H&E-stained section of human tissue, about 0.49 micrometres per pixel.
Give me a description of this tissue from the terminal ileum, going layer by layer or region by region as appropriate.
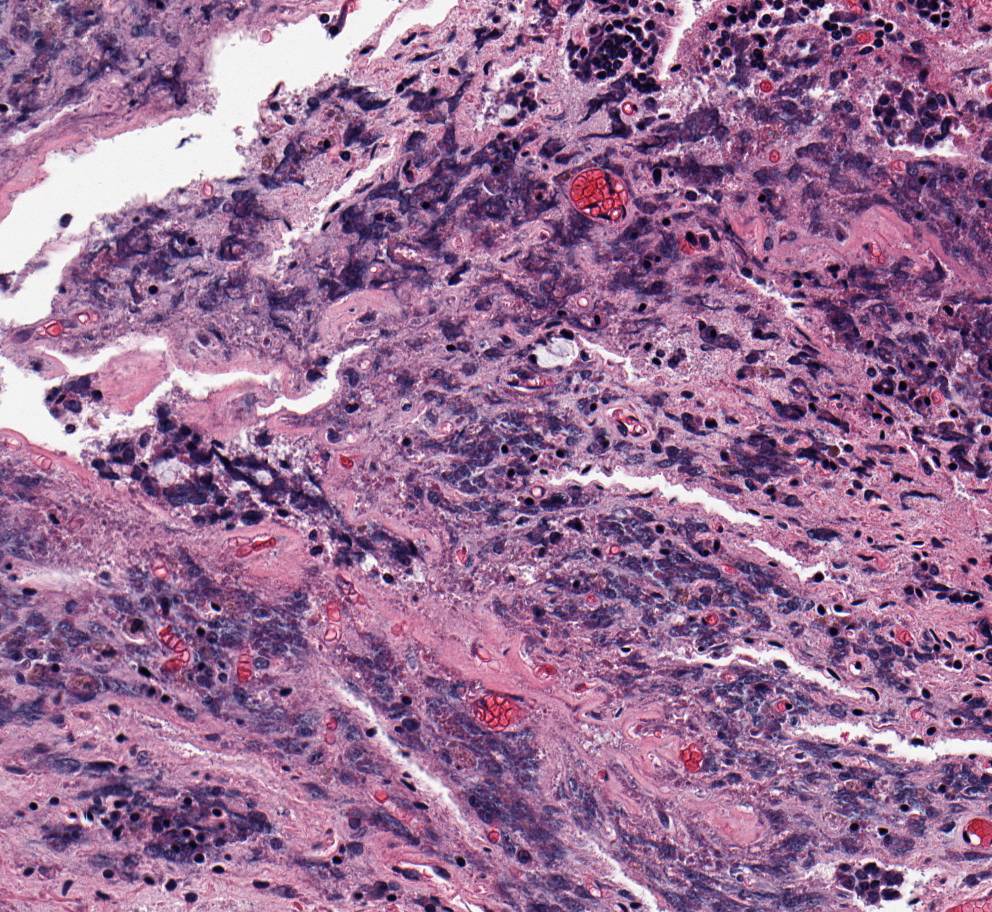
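Streaks and clusters of dark purple cells lie in pink stroma, with no organised architecture anywhere in the field. In the dark purple areas, many nuclei are smudged and smeared into elongated streaks instead of showing crisp outlines. Small vessels packed with red blood cells are scattered throughout, one of them in the upper centre and another in the lower centre.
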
